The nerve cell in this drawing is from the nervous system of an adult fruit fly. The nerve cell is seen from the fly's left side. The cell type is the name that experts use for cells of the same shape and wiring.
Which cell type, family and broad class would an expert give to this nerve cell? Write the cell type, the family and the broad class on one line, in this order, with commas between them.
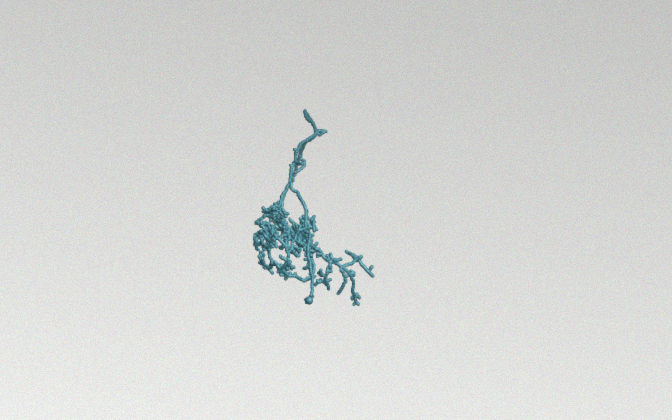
AVLP116, hemilineage VLPl&p2_lateral, central-brain intrinsic neuron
